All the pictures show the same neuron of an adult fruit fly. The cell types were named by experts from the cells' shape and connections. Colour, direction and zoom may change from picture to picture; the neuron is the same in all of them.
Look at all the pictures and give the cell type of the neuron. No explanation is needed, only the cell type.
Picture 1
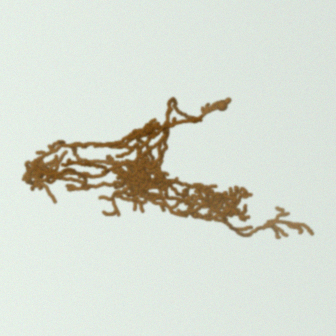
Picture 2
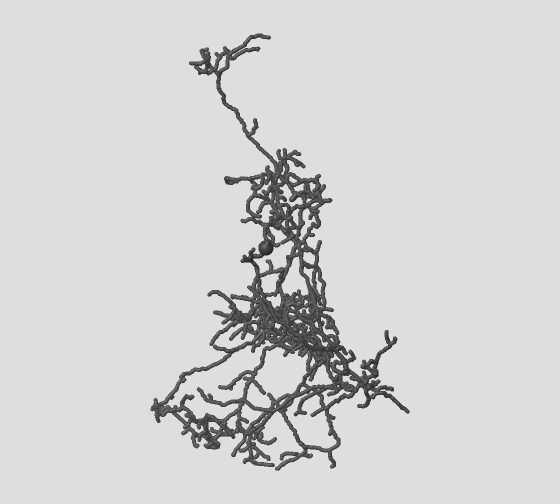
GNG175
